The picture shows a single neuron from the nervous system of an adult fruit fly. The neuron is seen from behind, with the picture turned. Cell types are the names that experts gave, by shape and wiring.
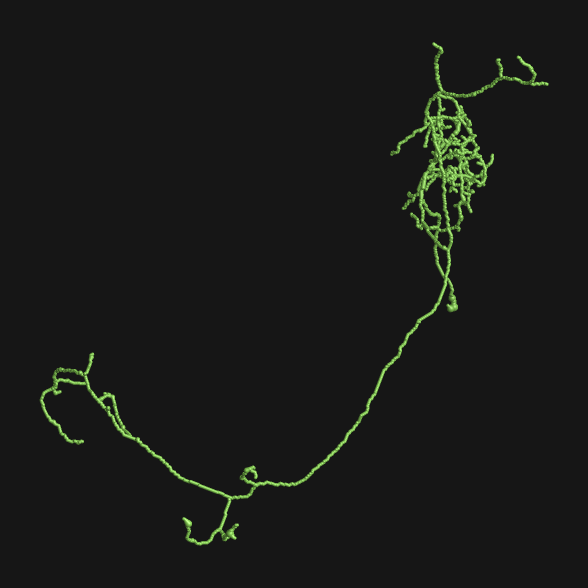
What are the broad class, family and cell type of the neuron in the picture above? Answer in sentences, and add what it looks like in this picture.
Its broad class is central-brain intrinsic neuron. The family is hemilineage ALad1. Its cell type is M_adPNm4. The picture shows dozens of branch ends. As drawn here it is about as wide as it is tall.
